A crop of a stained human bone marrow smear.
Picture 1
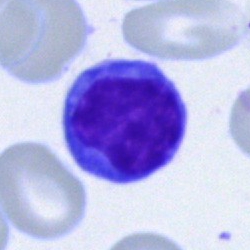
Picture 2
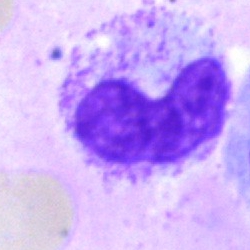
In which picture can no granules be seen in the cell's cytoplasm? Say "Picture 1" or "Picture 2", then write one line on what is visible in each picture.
Picture 1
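What picture 1 shows: No granules are seen in the cytoplasm.
What picture 2 shows: Many small purple granules are scattered through the cytoplasm.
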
